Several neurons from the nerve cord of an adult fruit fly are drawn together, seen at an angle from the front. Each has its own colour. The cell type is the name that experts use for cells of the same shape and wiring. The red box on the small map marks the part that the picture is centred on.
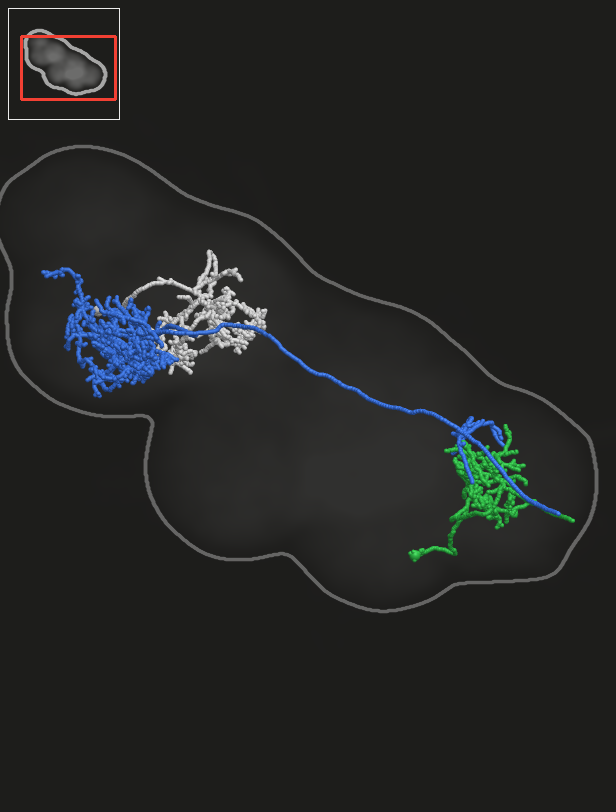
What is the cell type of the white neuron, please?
IN04B112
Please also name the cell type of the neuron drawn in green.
AN04B023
